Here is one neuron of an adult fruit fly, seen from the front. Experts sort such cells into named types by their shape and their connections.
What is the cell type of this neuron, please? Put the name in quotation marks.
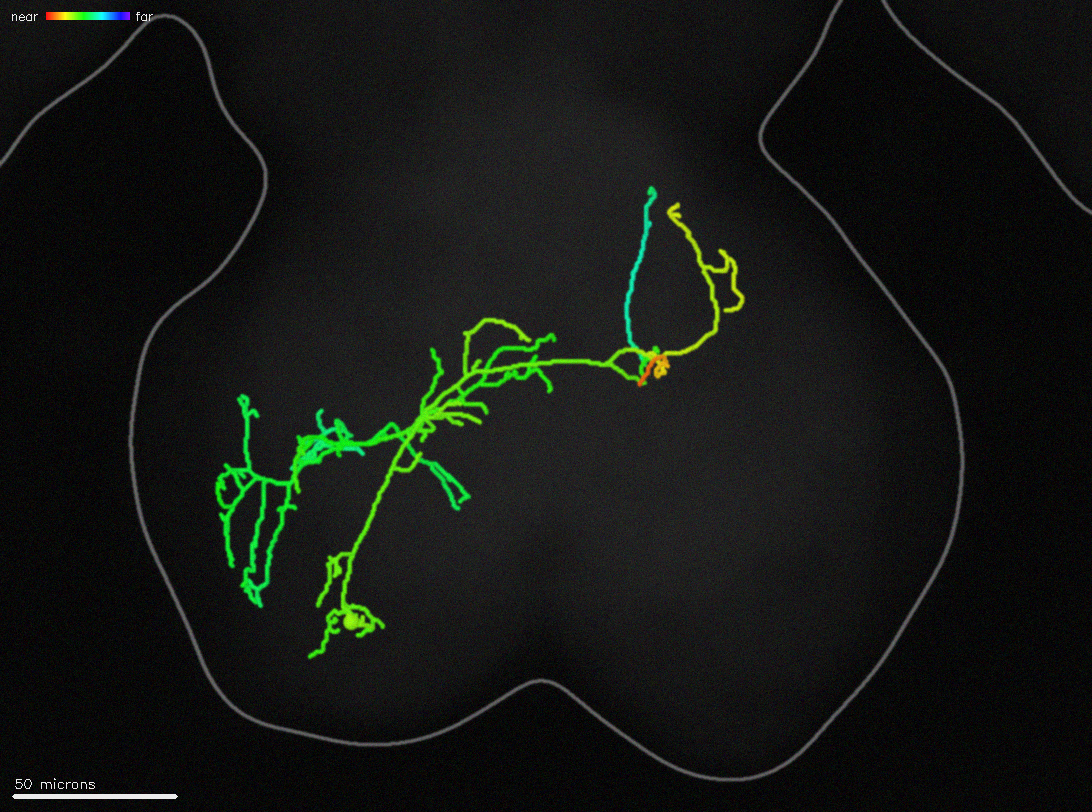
"IN07B073_a"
